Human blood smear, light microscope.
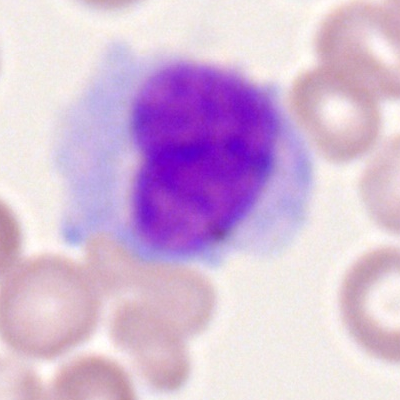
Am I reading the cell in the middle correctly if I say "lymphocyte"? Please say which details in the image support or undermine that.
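Lymphocyte is not the right name here: the cell in the middle is a monocyte. Main item: most of the cytoplasm lies on the left side of the nucleus.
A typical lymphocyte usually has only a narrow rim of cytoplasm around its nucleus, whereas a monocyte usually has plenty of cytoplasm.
Shared item: no distinct granules can be seen in the cytoplasm.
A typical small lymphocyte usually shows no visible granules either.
This item therefore fits both names. Remaining items: the outline is irregular rather than smoothly round, the chromatin is purple and mottled, lighter and darker rather than uniformly dense, and the cytoplasm is pale grey-blue.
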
